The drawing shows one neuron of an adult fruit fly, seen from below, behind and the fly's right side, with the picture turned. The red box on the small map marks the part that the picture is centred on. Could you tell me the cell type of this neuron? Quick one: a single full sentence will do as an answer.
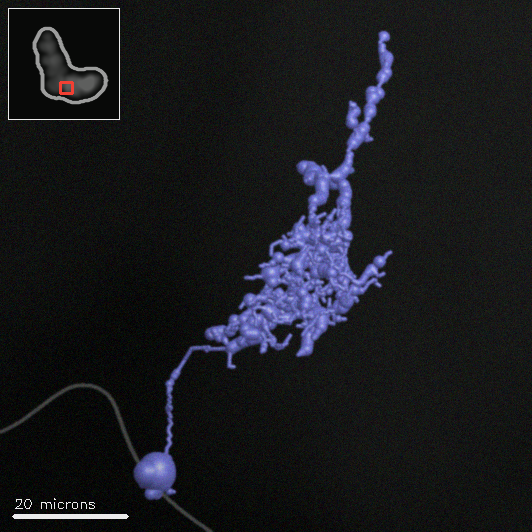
Belonging to the cell type WED066 is this neuron.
